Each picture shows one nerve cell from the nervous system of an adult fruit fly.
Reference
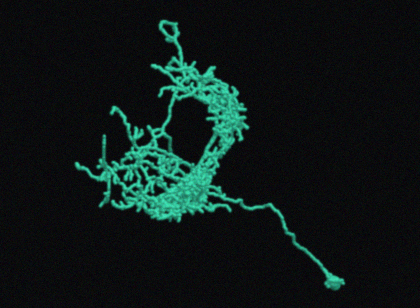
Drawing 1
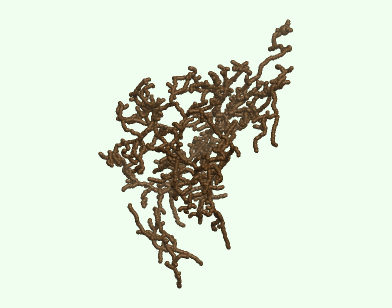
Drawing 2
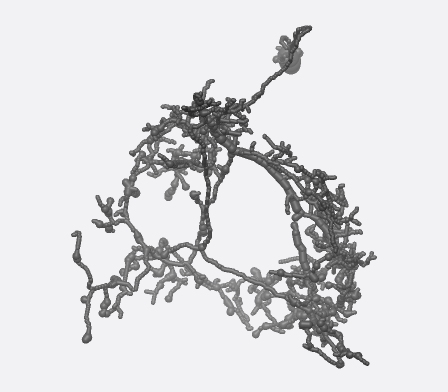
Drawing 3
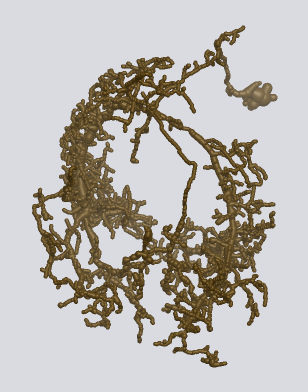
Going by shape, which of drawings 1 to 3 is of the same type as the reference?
2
